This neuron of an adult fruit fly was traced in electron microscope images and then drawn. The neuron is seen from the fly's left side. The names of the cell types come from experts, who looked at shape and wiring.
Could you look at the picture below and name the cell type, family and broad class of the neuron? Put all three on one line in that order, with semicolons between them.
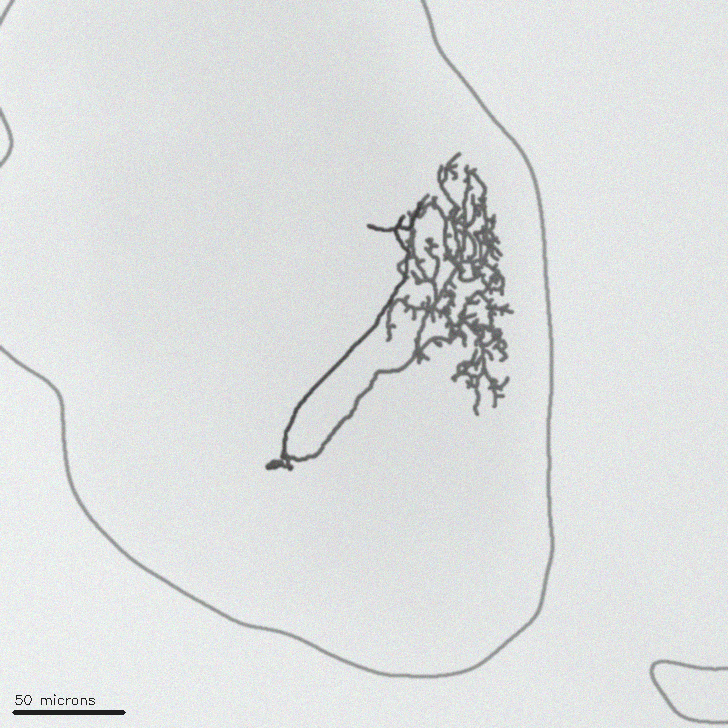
MeVP4; MeVP; visual projection neuron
